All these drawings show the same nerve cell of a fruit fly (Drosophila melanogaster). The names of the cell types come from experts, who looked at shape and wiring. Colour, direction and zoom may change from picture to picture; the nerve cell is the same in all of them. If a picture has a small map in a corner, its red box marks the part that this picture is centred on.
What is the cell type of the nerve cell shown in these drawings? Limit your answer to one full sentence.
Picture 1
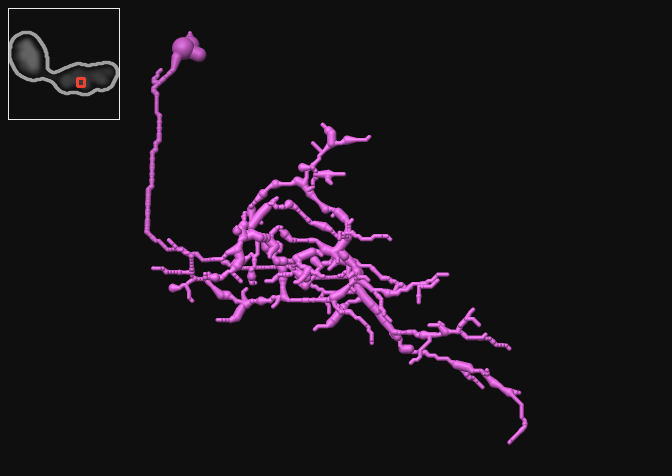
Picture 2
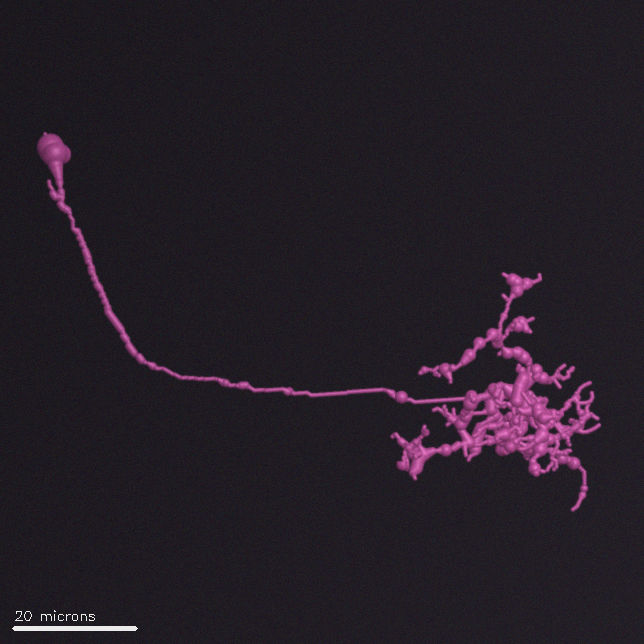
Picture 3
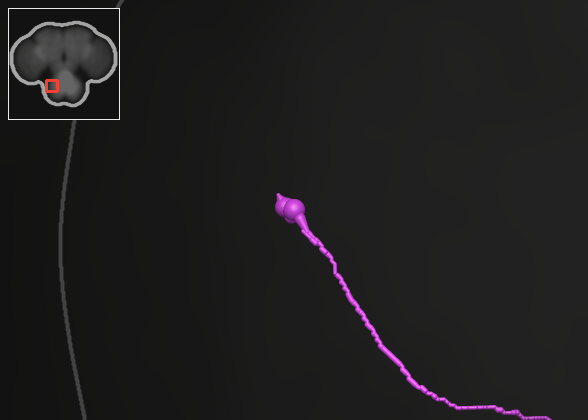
Included in the cell type IN09A039 is this nerve cell.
